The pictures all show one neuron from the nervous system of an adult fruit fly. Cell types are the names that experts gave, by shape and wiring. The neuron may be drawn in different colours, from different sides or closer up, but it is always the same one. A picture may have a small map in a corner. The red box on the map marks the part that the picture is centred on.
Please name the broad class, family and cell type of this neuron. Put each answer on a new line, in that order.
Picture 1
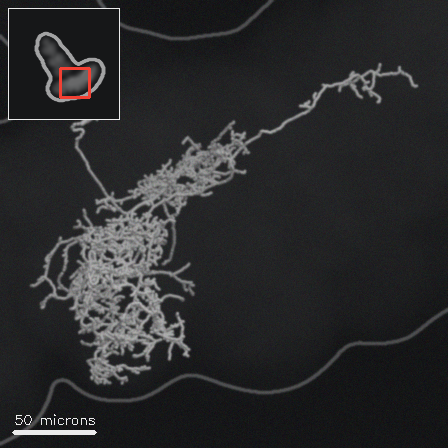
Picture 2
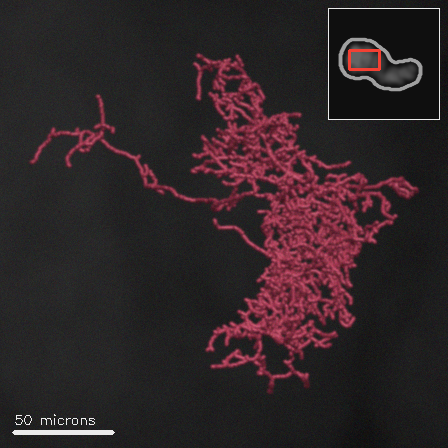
central-brain intrinsic neuron
hemilineage VLPl&p2_posterior
PVLP122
